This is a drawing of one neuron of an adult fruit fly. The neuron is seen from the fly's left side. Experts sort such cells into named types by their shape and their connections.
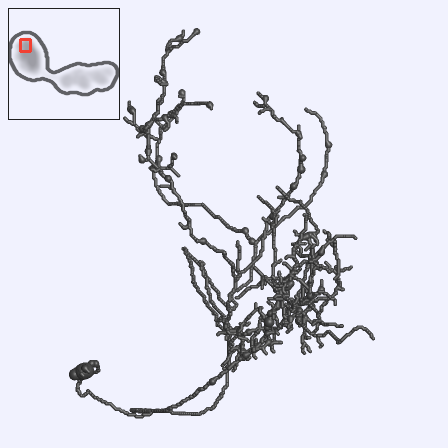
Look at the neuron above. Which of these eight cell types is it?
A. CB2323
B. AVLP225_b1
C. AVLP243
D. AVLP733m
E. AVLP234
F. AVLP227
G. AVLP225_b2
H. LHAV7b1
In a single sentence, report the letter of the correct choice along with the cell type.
The cell type assigned to the neuron is LHAV7b1, under option H.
